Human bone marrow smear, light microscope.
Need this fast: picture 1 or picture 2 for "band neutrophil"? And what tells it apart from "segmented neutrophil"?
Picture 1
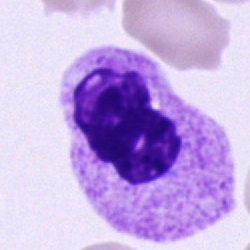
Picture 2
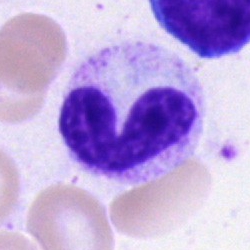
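Taking identity first, the segmented neutrophil is in picture 1 and the band neutrophil in picture 2. Item one, outline: irregular in picture 1, bulging outward toward the lower right, and round in picture 2. Item two, nucleus: in picture 1 it sits toward the upper left, leaving the widest cytoplasm below and to the right; in picture 2 it is bent into a U with its notch opening upward.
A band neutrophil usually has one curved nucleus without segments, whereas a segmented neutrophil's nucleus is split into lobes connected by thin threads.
Item three, chromatin: dark purple in both, dense and broken by a few small pale clefts in picture 1, coarsely clumped in picture 2.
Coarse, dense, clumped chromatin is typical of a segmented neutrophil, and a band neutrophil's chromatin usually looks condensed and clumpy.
Item four, nucleoli: none visible in either cell. Item five, cytoplasm: abundant and pale lilac in picture 1, free of vacuoles in picture 2. Item six, surroundings: red cells lie above the cell in picture 1 without touching it, while part of another cell's dark purple nucleus lies at the top right corner of picture 2.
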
